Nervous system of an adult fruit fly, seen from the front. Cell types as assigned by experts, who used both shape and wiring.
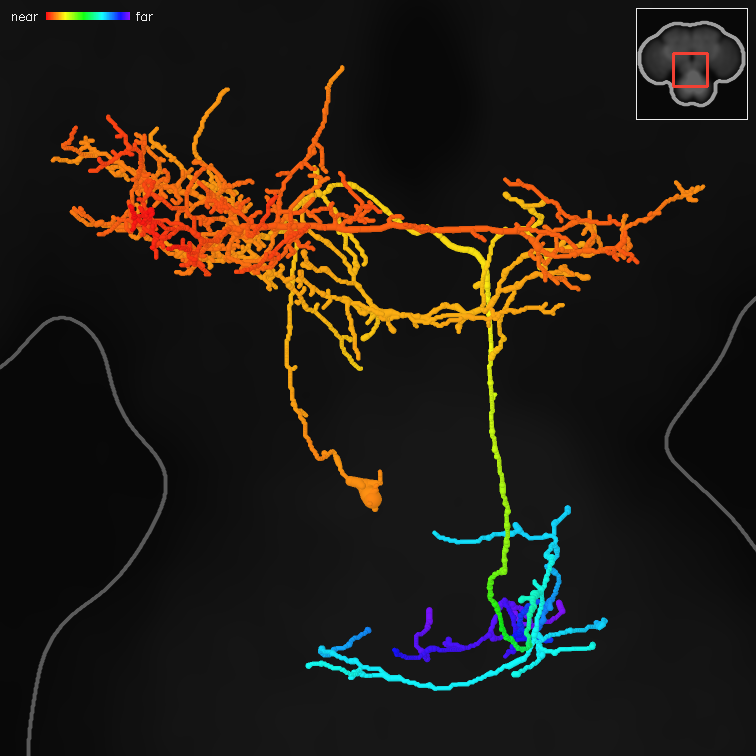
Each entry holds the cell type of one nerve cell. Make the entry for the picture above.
DNge084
